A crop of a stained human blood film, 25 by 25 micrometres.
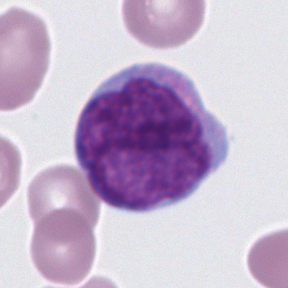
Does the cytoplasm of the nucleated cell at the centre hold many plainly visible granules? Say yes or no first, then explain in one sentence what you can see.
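No. No distinct granules are visible in the cytoplasm.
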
